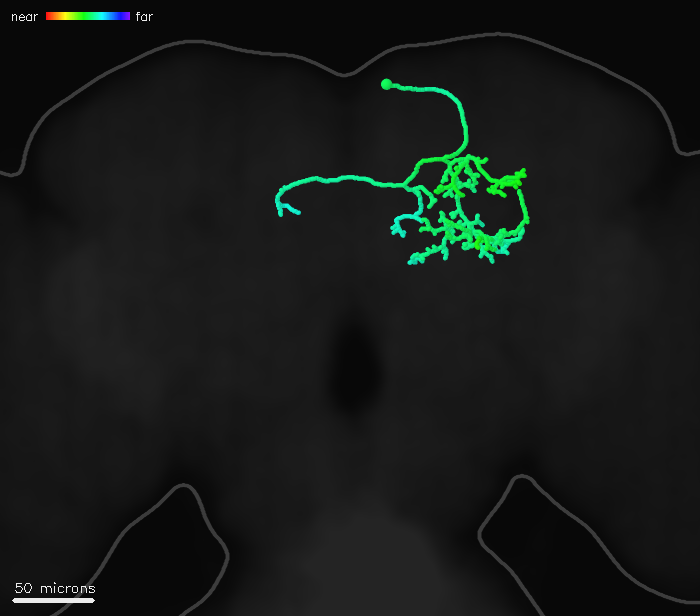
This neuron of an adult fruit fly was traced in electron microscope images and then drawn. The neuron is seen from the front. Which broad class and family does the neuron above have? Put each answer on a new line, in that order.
central-brain intrinsic neuron
hemilineage SMPp&v1_posterior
